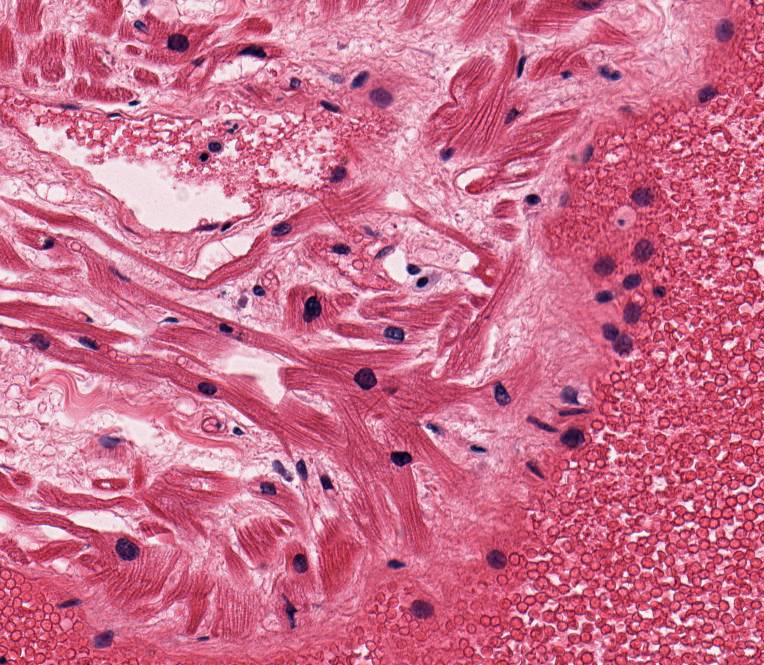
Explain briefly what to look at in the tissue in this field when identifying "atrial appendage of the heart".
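This is atrial appendage of the heart. First: muscle fibres and loose stroma fill the left and centre, the fibres branching and running in bundles of differing direction, many crossing the left half roughly horizontally.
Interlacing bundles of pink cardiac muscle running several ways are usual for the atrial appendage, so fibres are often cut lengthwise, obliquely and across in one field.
Second: pale, loose, wispy connective tissue with scattered small dark nuclei lies between the bundles. Third: a dense mass of red blood cells fills the right side.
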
